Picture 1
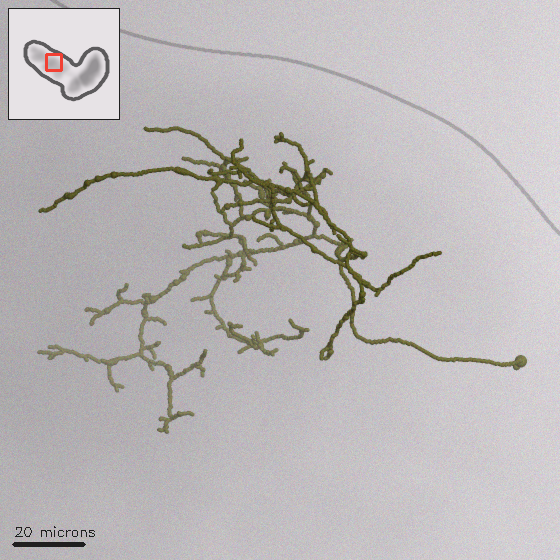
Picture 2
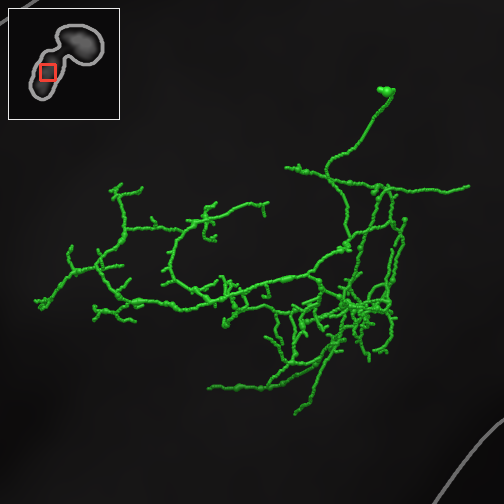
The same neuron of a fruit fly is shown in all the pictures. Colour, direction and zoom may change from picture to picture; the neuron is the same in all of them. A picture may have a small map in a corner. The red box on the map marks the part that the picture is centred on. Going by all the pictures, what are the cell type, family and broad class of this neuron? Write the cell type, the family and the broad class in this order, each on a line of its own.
IN16B090
hemilineage 16B
nerve-cord intrinsic neuron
